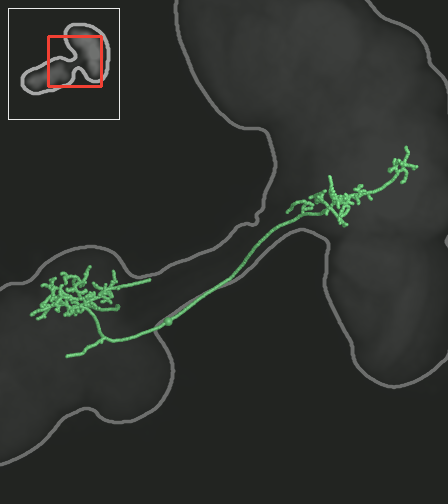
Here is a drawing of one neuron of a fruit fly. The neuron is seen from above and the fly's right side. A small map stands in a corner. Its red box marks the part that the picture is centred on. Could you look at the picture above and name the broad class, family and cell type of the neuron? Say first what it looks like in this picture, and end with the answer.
It reaches both the brain and the nerve cord, passing through the neck. In this view it is wider than it is tall. It is an ascending neuron. Its family is hemilineage 07B. The cell type is AN07B037_a.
